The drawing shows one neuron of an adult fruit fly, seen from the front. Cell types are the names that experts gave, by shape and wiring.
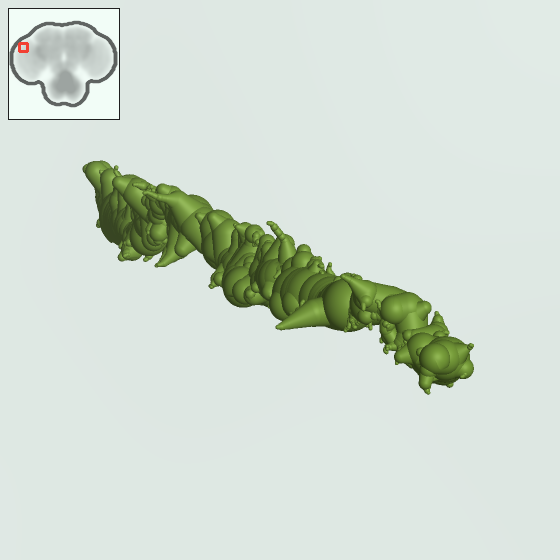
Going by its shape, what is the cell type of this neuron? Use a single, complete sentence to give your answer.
The cell type of the neuron here is R1-R6.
